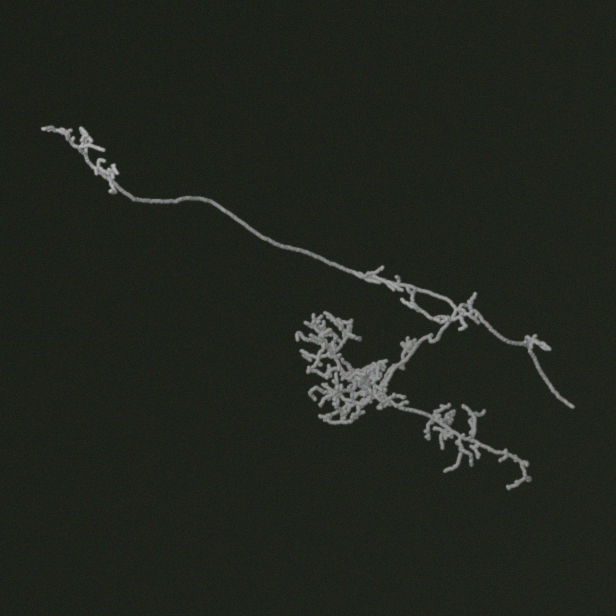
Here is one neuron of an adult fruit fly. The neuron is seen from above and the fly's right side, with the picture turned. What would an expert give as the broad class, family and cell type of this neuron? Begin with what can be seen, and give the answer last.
Dozens of branch ends can be seen. In this view it is wider than it is tall. Its broad class is ascending neuron. The family is hemilineage 12B. Its cell type is AN12B008.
